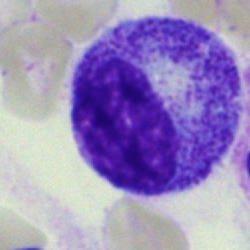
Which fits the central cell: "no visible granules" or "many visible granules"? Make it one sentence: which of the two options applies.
A large number of visible granules lies in the cytoplasm of this cell.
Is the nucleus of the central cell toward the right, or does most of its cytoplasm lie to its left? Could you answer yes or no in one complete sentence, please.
No, rather than to the left, most cytoplasm lies to the right of the nucleus.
